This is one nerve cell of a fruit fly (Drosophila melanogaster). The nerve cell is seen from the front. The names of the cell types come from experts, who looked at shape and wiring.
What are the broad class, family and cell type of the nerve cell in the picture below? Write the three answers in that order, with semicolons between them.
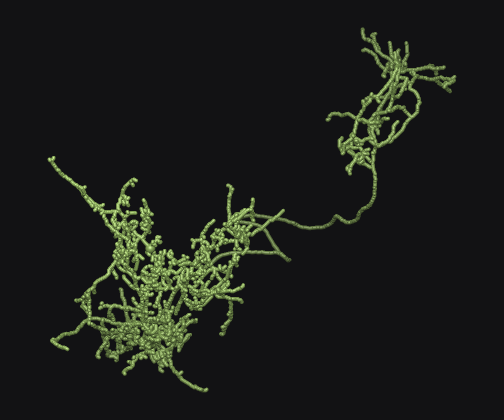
central-brain intrinsic neuron; hemilineage LB7; GNG313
